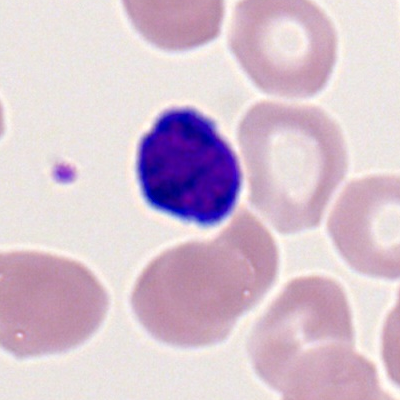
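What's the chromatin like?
Dense, dark purple and coarsely clumped.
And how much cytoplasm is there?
Very little, at most a thin rim around the nucleus, with no granules, and there are no vacuoles anywhere in the cell.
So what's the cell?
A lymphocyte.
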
